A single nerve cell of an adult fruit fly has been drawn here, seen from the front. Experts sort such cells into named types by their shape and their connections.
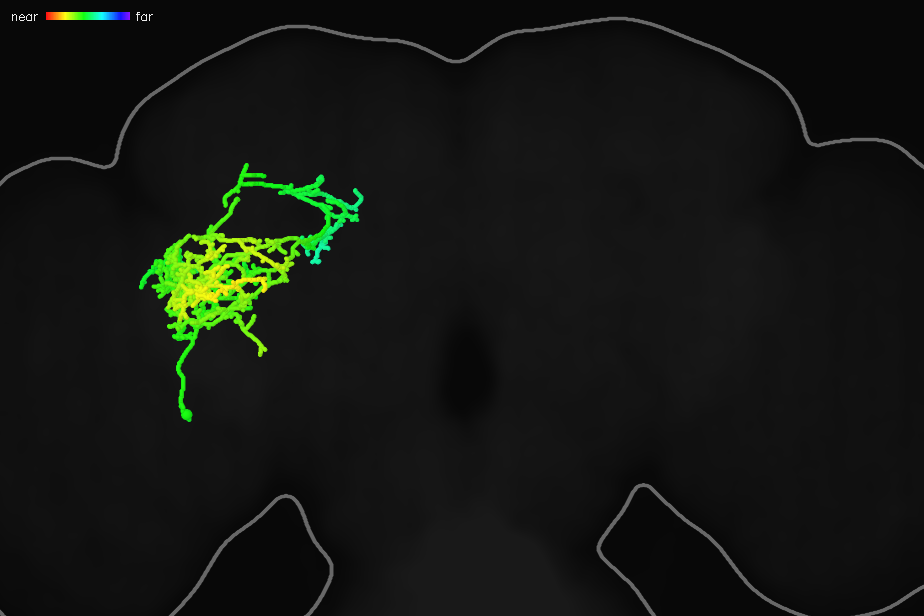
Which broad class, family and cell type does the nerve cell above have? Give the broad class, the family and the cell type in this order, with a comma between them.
central-brain intrinsic neuron, hemilineage VLPl&p2_lateral, CB0763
